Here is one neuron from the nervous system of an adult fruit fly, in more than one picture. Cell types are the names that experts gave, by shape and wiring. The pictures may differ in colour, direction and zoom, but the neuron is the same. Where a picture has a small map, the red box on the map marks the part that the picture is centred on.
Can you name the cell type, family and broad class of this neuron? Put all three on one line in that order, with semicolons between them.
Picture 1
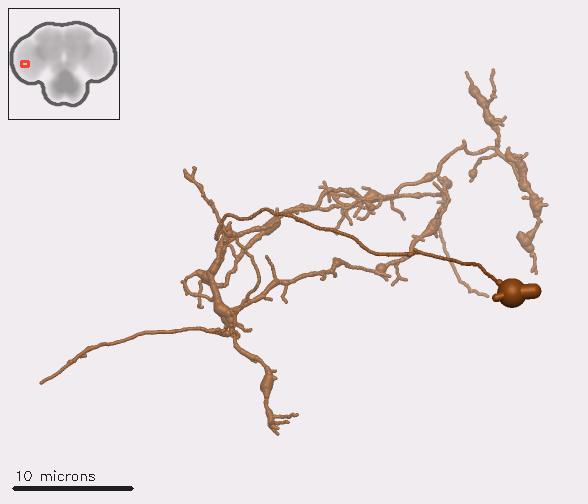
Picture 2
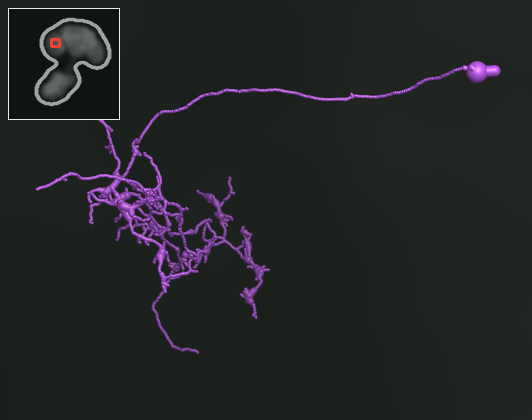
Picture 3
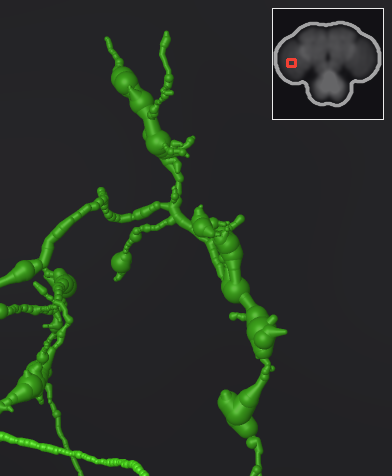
Mi15; Mi; optic-lobe intrinsic neuron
